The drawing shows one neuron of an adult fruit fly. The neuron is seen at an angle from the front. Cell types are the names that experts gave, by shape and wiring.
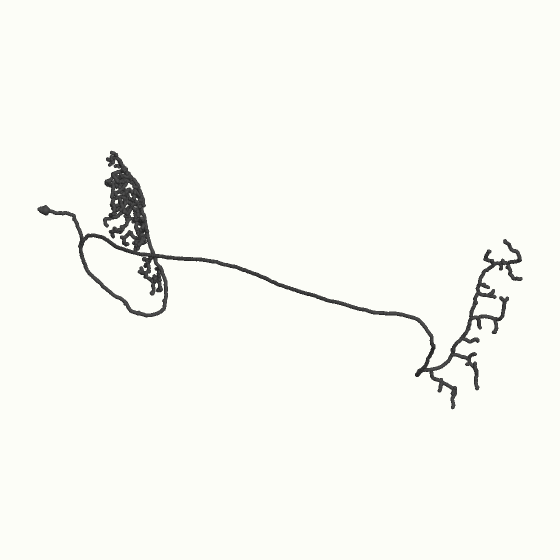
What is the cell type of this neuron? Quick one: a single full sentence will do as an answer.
The type assigned to this neuron is LC14b.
